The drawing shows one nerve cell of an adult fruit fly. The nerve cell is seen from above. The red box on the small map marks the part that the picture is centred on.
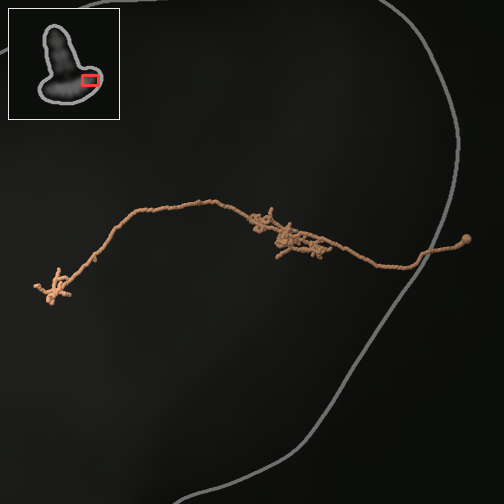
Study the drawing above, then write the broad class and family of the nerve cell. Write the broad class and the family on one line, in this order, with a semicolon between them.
optic-lobe intrinsic neuron; Tm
